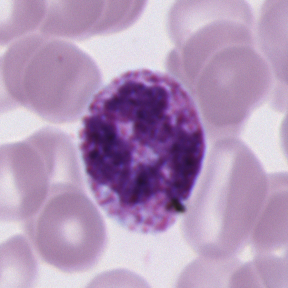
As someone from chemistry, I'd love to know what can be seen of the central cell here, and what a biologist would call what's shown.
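Granules over nucleus as well as around it. Nucleus split into several irregular dark purple masses, pale gaps between. No nucleoli seen. Pale cytoplasm widest at bottom. Cell is a basophil.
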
